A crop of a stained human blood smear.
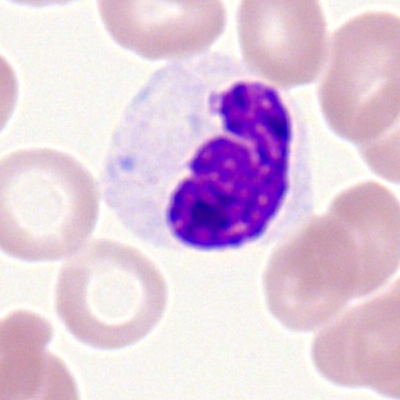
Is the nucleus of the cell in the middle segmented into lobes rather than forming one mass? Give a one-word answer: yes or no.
No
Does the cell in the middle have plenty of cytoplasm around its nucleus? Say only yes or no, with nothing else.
Yes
